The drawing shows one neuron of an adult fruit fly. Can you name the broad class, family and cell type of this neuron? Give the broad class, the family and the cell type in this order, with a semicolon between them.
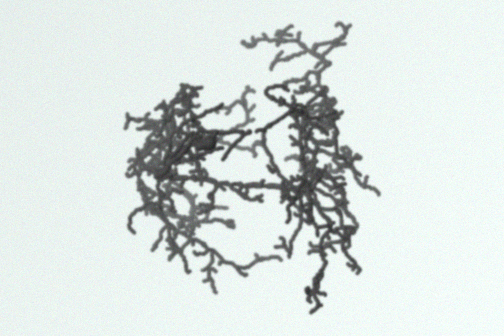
central-brain intrinsic neuron; hemilineage VLPa1_lateral; AVLP296_a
